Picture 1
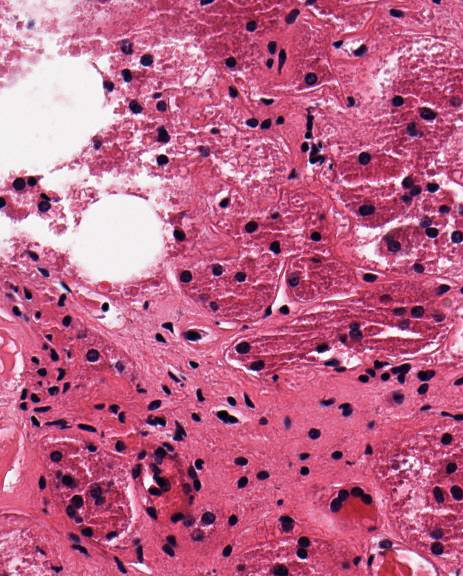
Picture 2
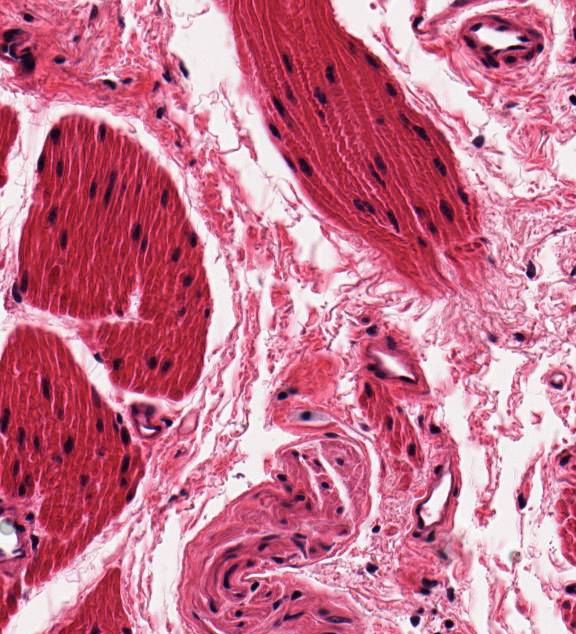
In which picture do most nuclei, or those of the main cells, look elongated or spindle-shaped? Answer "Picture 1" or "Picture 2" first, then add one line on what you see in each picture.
Picture 2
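Picture 1: The nuclei of the nest cells are small, round and darkly stained, one to each cell.
Picture 2: The muscle bundles contain many elongated, dark-staining nuclei scattered among the fibres.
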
